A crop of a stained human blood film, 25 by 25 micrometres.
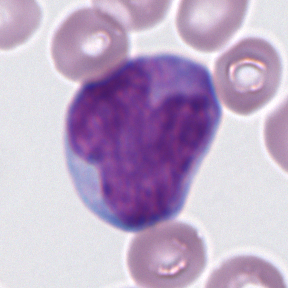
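Atypical promyelocyte, the central cell in this stained smear of peripheral blood. Its outline looks smooth, and I can make out no surface projections on it. The nucleus seems to fill most of the cell. I see no granules in the cytoplasm, and no vacuoles either. By my measure it is about 16 by 13 micrometres.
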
